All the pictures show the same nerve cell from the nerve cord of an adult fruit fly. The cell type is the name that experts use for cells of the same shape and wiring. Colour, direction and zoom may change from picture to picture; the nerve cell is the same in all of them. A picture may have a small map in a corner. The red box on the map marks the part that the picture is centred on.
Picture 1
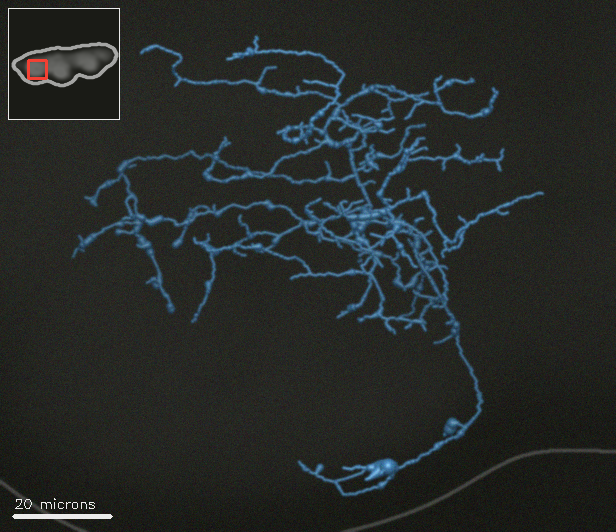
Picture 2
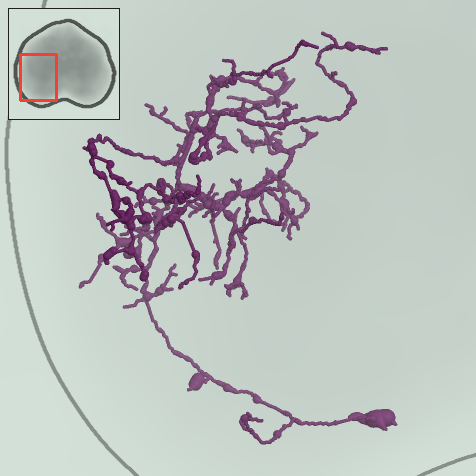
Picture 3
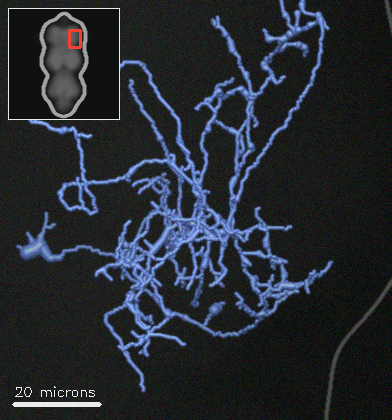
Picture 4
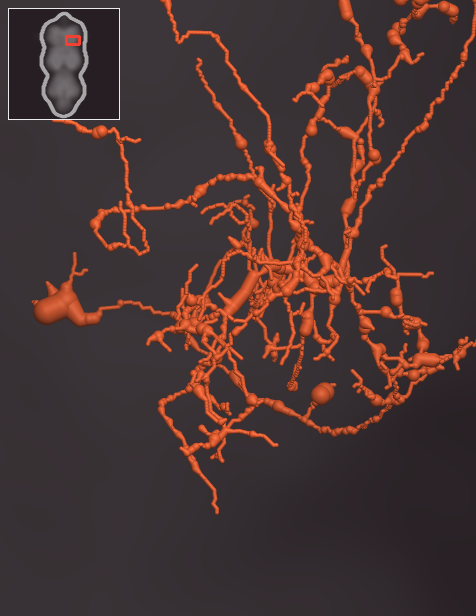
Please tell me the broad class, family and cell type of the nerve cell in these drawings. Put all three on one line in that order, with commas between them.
nerve-cord intrinsic neuron, hemilineage 04B, IN04B070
